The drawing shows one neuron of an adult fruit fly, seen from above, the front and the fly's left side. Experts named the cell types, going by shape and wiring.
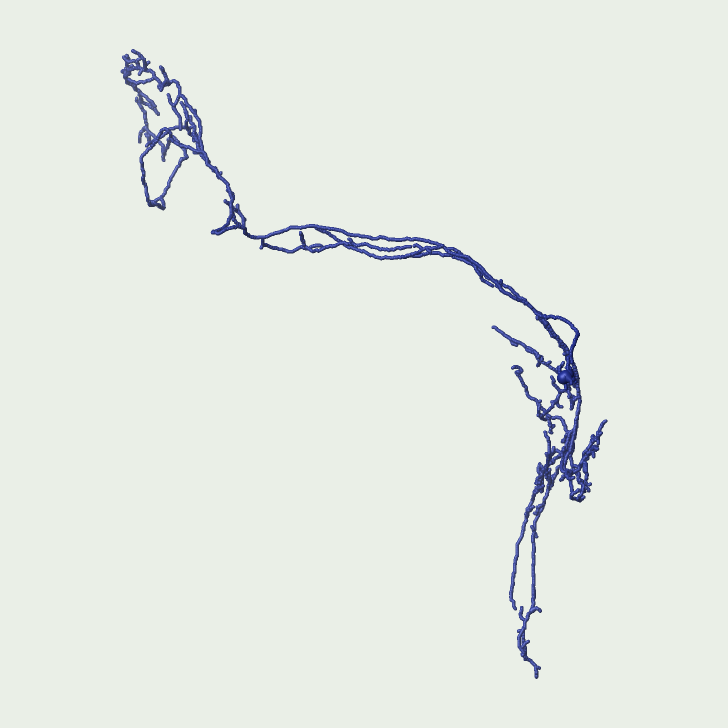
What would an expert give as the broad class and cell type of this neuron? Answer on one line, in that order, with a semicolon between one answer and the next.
central-brain intrinsic neuron; aMe13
